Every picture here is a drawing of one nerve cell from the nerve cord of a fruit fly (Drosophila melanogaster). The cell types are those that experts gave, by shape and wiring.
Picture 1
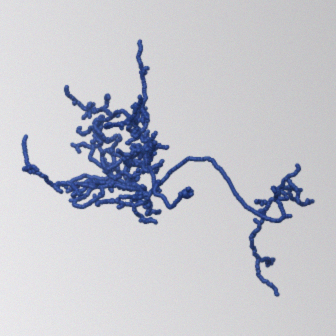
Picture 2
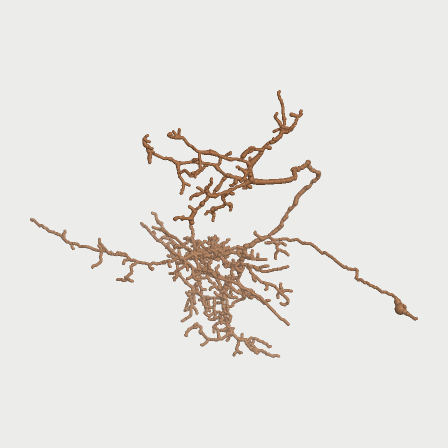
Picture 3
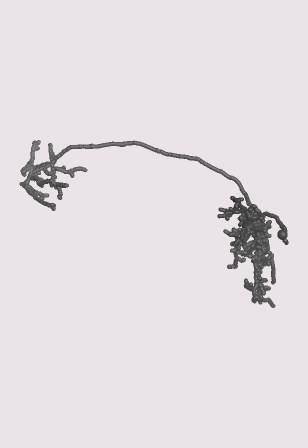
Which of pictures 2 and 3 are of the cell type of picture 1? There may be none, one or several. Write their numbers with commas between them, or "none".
none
